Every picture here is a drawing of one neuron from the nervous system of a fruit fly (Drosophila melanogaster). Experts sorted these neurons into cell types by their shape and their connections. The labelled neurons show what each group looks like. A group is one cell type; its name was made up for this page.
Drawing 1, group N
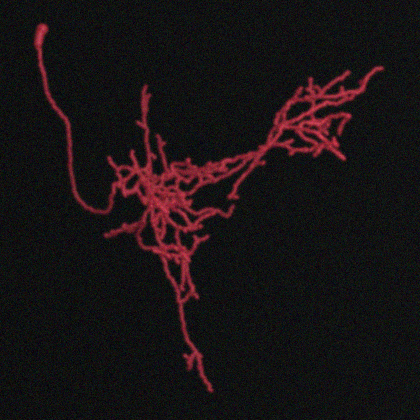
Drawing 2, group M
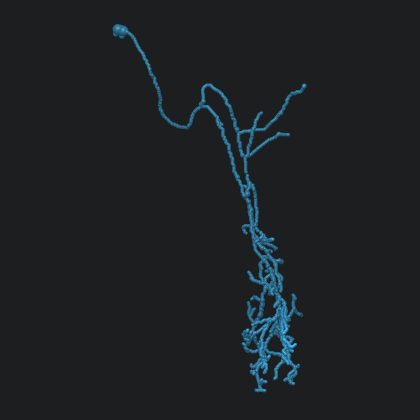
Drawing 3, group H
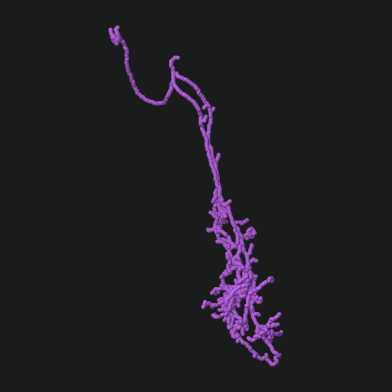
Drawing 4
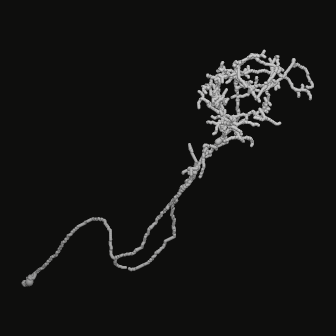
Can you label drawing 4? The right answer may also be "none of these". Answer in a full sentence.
It belongs to group H.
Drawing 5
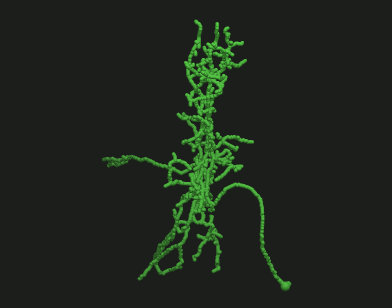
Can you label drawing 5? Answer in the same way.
It belongs to group N.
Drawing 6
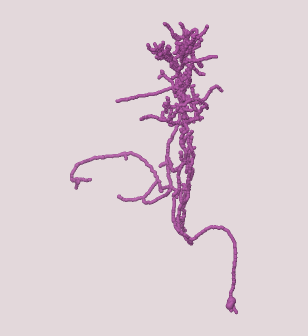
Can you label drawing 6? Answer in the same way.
It belongs to group M.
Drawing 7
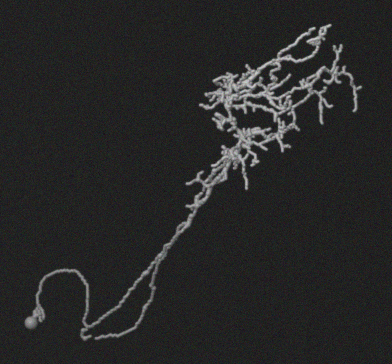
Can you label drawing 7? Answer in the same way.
It belongs to group H.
